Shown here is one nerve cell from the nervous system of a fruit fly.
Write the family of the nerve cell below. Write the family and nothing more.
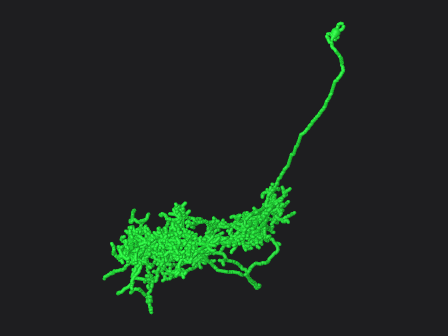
hemilineage VLPl2_medial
